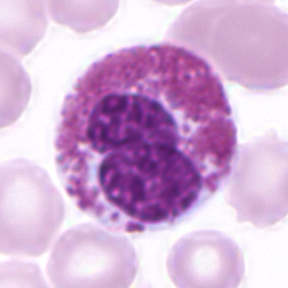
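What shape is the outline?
Round.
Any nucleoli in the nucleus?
None that you can see.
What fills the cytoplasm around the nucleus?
Numerous coarse round granules, with small pale gaps between them just to the right of the nucleus.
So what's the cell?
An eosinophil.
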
